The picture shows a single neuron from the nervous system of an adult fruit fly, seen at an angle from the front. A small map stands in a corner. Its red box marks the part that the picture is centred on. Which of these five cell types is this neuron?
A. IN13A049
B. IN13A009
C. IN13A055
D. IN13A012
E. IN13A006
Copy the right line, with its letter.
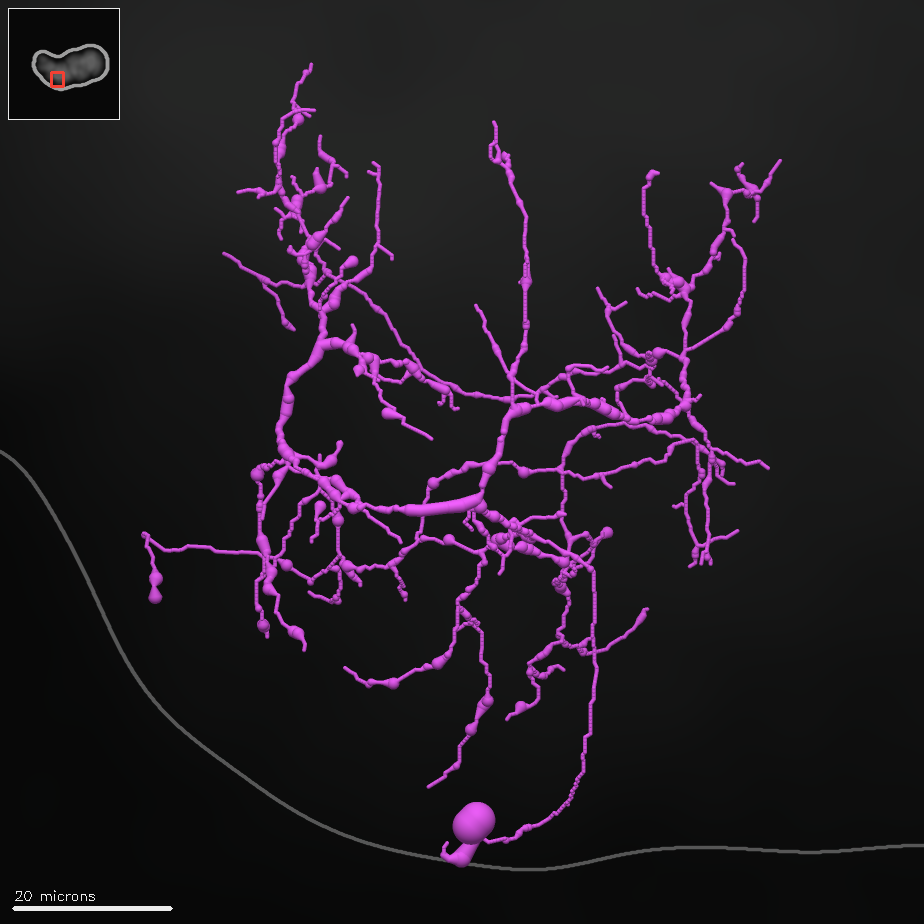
A. IN13A049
